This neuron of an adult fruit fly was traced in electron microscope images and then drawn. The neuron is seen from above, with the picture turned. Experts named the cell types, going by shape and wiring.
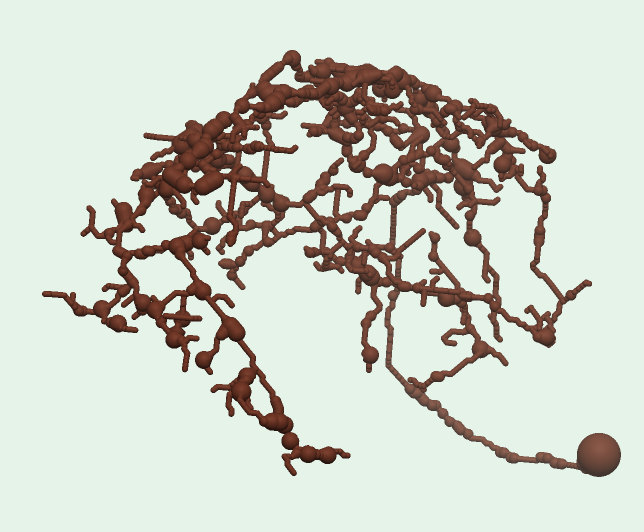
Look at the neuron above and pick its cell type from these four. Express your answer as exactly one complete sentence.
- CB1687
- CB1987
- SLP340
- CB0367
This neuron is assigned to the cell type CB0367.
